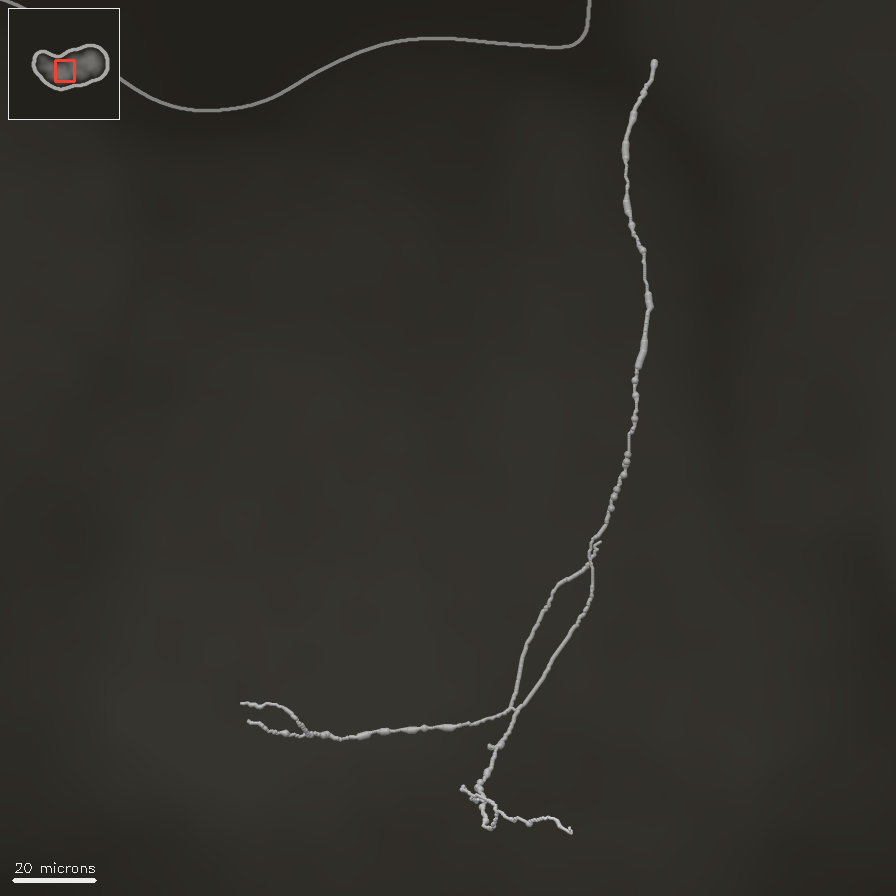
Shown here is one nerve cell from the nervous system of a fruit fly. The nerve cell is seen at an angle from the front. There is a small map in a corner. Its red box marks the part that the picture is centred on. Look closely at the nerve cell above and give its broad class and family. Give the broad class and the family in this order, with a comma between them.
sensory neuron entering the nerve cord, class mechanosensory tactile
